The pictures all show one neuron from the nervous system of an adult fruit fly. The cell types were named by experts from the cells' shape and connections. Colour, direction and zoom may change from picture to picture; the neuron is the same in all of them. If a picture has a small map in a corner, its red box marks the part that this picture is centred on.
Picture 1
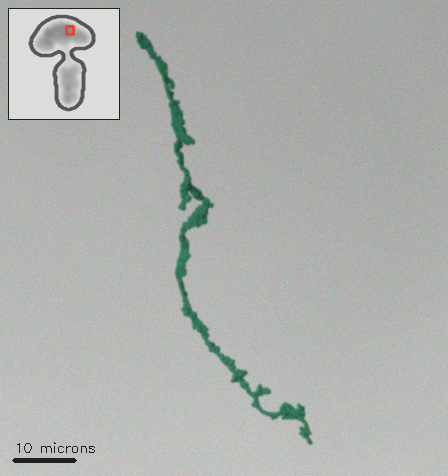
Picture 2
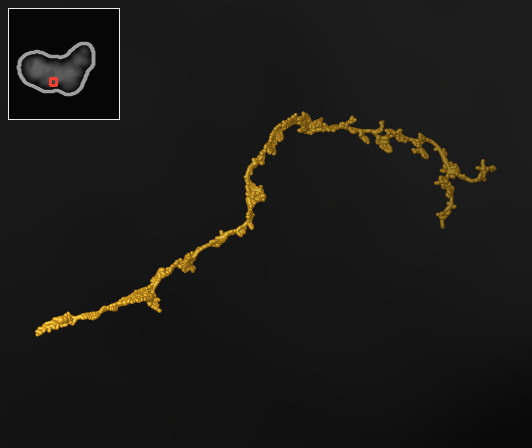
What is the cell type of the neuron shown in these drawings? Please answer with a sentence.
The cell type is JO-B1_c.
